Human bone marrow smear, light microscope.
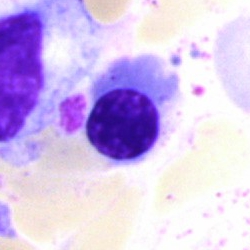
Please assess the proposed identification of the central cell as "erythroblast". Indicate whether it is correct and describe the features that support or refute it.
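Deciding point: chromatin dark purple and clumped, small paler patches between the clumps.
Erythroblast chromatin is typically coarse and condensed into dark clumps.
Verdict: erythroblast fits. Nucleus off-centre, most cytoplasm above it. No distinct nucleolus. Cytoplasm without granules.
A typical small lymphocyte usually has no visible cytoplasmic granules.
The absence of granules therefore gives no ground against lymphocyte.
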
